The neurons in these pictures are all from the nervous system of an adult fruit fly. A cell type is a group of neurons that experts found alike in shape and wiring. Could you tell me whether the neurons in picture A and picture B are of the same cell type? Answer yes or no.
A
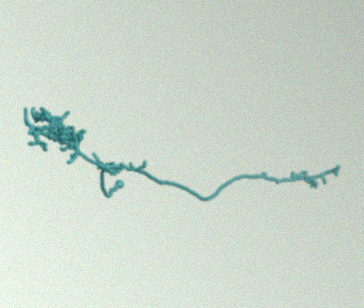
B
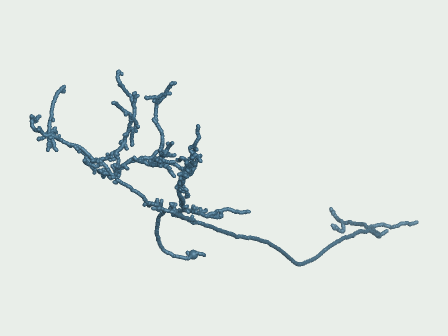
no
